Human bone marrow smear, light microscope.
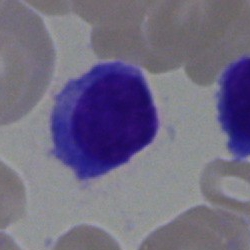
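Plasma cell, central in the field: the nucleus fills most of the cell and lies toward the right side, its chromatin dense and dark purple throughout. A deep blue rim of cytoplasm is widest on the left. Note the small bumps projecting from the lower left edge of the cell.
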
